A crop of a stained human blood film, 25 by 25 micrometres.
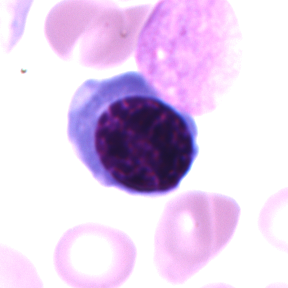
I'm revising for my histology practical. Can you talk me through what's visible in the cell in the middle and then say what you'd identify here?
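Measuring about 12 by 10 micrometres, the cell in the middle has its nucleus off-centre, toward the right side. The chromatin is dark purple and coarsely clumped. Blue cytoplasm forms a rim that is widest on the left side of the cell. This is a normoblast.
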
